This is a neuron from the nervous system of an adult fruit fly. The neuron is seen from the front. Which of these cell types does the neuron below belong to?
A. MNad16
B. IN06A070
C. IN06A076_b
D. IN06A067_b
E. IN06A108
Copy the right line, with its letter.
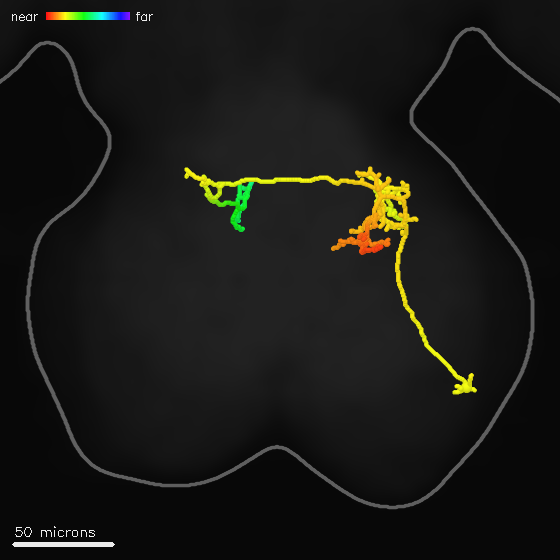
D. IN06A067_b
